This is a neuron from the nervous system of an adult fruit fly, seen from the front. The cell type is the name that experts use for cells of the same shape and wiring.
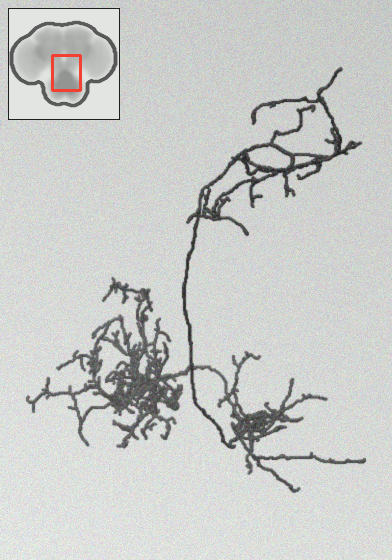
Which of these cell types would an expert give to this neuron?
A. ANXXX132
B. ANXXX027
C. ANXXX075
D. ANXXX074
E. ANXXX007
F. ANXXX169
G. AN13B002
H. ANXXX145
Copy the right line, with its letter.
A. ANXXX132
